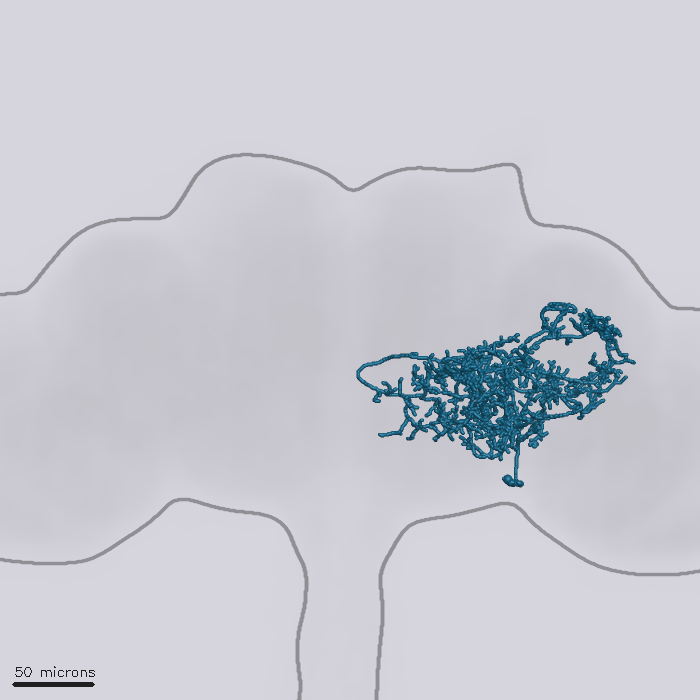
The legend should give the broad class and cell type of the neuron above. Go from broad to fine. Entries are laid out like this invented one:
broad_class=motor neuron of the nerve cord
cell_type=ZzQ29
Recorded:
broad_class=central-brain intrinsic neuron
cell_type=CL263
